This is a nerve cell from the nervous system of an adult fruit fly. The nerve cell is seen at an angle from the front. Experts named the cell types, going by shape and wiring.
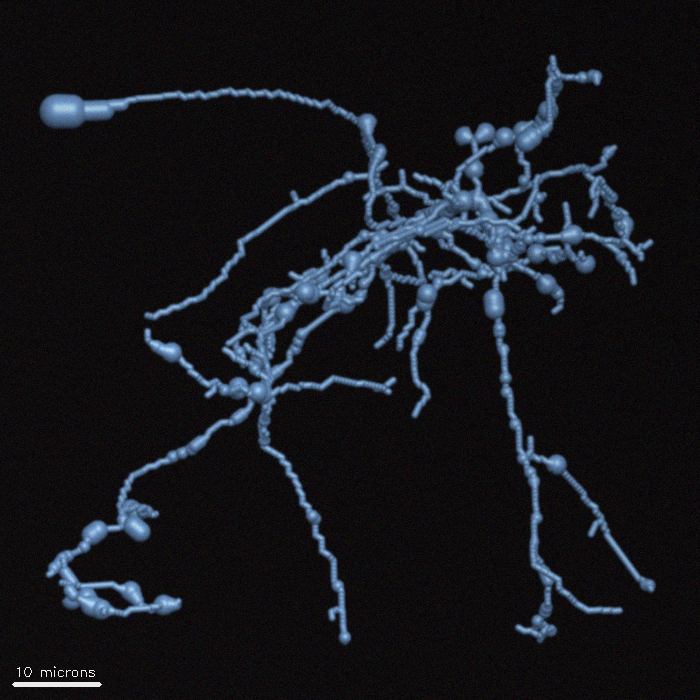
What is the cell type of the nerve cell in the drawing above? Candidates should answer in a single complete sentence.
Belonging to the cell type IN11B023 is this nerve cell.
